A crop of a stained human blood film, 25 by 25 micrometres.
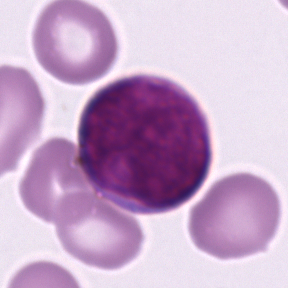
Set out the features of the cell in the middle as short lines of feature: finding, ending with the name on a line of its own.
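Outline: round, smooth
Size: about 12 micrometres across
Comparison: about 1.5 times the width of a whole red cell in the picture
Cytoplasm: thin crescent along lower edge only
Granules: none seen
Vacuoles: none seen
Name: myeloblast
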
